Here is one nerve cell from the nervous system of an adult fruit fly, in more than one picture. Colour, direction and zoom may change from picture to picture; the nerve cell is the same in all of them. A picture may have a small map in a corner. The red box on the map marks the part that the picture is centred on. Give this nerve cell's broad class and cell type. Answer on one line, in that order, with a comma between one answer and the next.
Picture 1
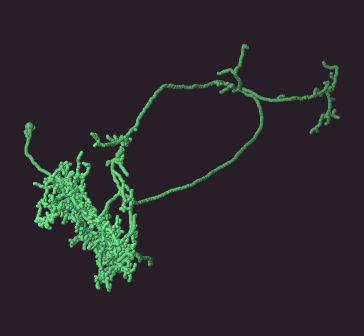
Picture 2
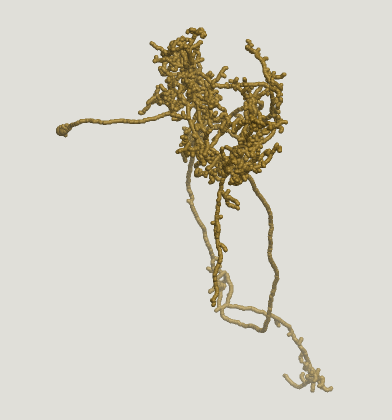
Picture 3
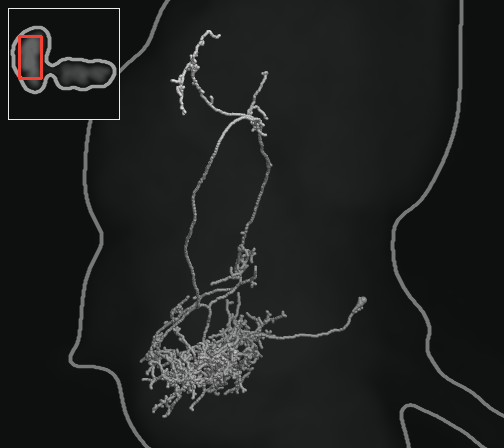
central-brain intrinsic neuron, AVLP575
